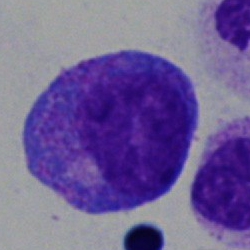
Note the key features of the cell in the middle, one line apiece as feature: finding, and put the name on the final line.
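Chromatin: finely stippled, not clumped into dark blocks
Cytoplasm: blue, widest at the lower left
Pale zone: in the lower-left cytoplasm, beside the nucleus
Granules: fine, pinkish-purple, scattered through the cytoplasm
Cell: promyelocyte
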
